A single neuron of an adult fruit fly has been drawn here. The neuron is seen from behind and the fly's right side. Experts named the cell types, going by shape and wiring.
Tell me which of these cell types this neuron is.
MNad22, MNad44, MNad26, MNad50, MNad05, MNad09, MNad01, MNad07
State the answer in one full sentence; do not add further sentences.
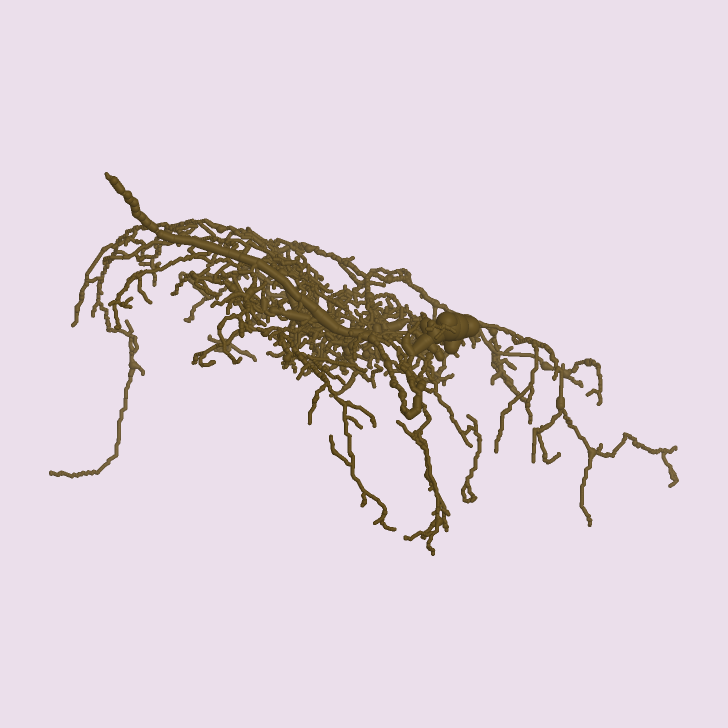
The cell type for the neuron is MNad09.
